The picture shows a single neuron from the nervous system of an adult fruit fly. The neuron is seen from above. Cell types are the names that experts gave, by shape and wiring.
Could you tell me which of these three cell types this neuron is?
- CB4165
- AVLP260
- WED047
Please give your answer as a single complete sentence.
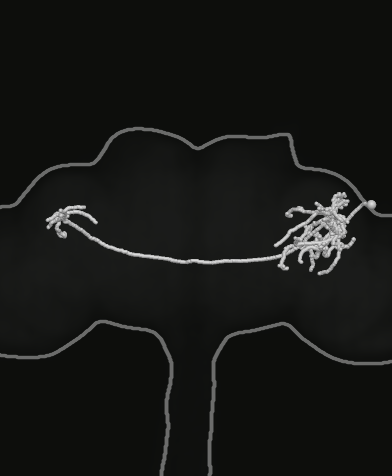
The cell type that fits this neuron is CB4165.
